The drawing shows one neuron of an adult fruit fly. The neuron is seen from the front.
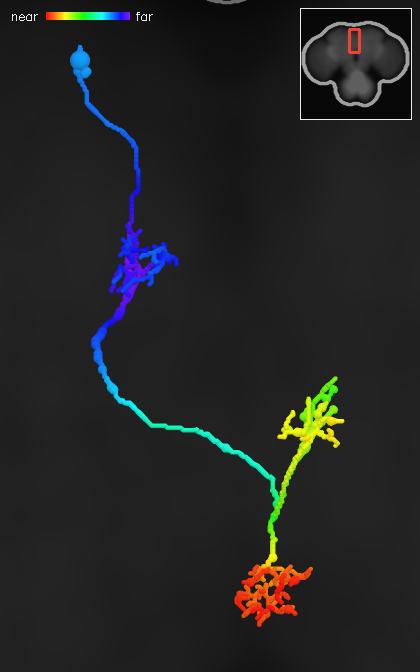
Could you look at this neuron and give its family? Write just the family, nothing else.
class CX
